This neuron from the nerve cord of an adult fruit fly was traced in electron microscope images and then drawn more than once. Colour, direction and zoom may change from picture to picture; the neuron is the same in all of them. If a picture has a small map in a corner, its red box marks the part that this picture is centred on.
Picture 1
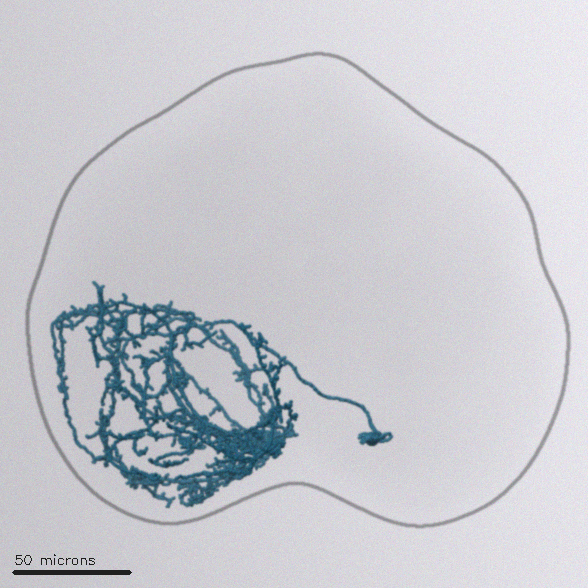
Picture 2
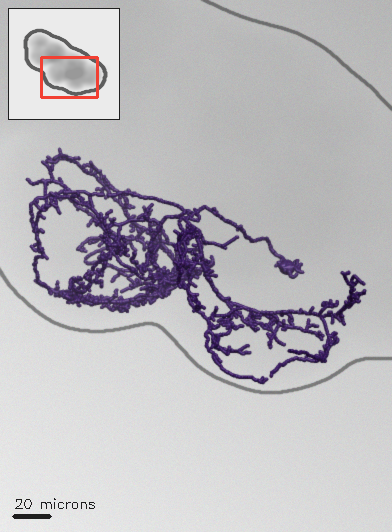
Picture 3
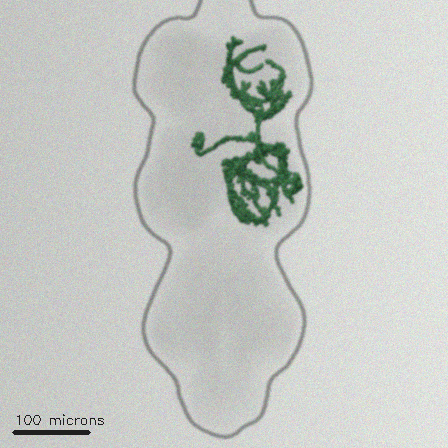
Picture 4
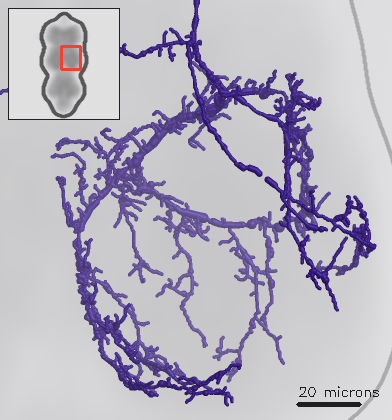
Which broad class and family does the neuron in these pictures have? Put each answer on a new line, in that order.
nerve-cord intrinsic neuron
hemilineage 10B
